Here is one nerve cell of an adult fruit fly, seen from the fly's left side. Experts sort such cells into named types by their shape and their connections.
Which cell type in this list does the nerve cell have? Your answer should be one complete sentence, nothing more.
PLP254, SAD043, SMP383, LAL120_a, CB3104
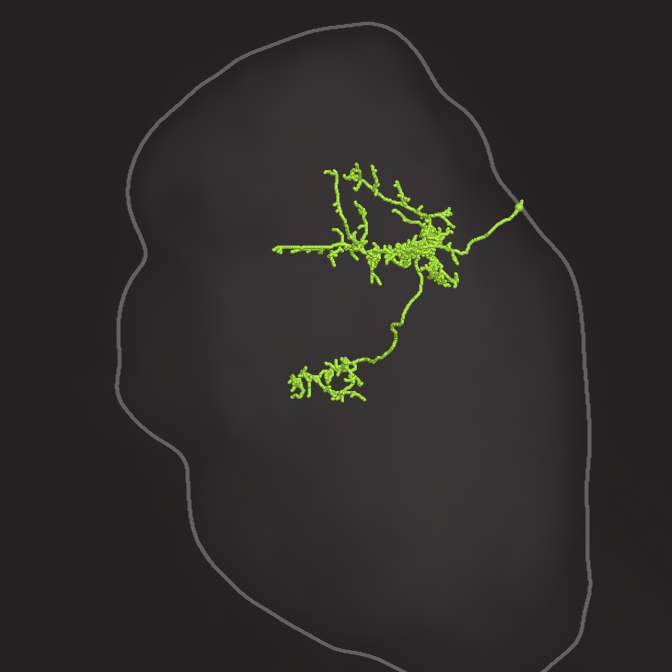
The cell type name for this nerve cell is PLP254.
